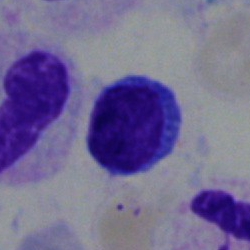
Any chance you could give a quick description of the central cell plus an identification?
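I see a round outline with a smooth edge. The cytoplasm is only a scanty rim, stained deep blue. On the right side that rim widens into a crescent. The chromatin is dense and stains dark purple. This is a lymphocyte.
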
